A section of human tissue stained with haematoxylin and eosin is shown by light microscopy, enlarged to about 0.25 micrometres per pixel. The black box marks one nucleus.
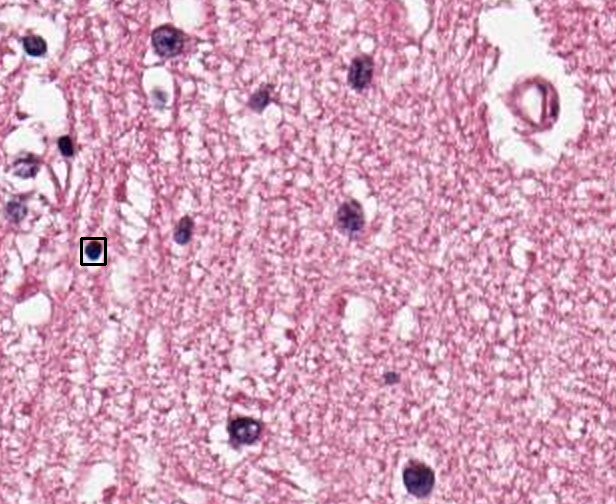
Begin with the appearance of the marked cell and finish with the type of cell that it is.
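The nucleus is round, with a smooth, sharply defined edge. The nucleus is evenly and densely dark throughout, with no internal detail visible. A thin pale, unstained rim surrounds the nucleus, and no pink-staining cytoplasm is seen around it. The cell lies alone in pink, finely fibrillar tissue whose strands run roughly up and down. The marked nucleus belongs to an oligodendrocyte.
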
